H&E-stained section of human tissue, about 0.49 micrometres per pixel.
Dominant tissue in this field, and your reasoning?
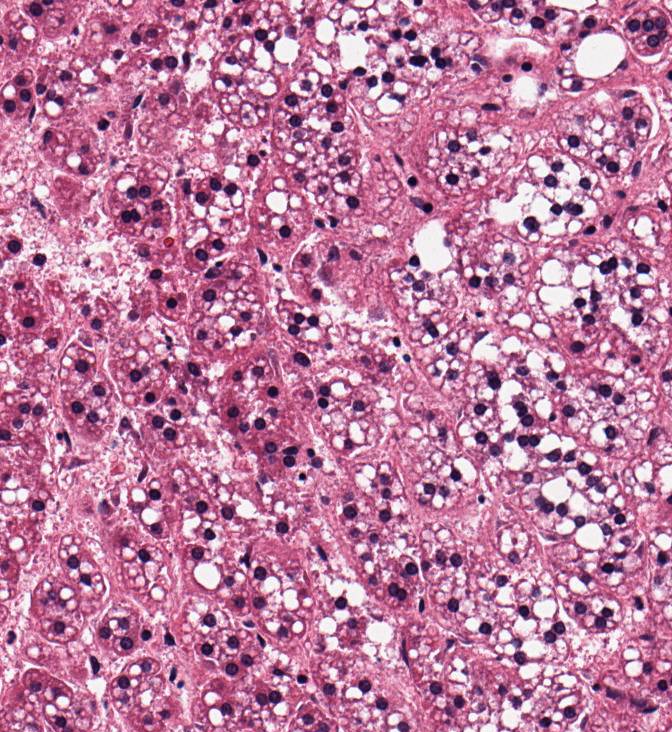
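This is the zona fasciculata of the adrenal gland. Most cells are foamy, their cytoplasm crowded with small, clear, round vacuoles. That foamy vacuolation is the deciding feature.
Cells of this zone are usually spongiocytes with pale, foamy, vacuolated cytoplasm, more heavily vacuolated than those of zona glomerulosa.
Vacuolation is heaviest in the right half, while cells on the left keep more solid pink cytoplasm. Delicate septa between the nests carry only occasional flattened spindle-shaped nuclei. A few larger clear round spaces are scattered among the cells, the biggest near the upper right corner.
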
